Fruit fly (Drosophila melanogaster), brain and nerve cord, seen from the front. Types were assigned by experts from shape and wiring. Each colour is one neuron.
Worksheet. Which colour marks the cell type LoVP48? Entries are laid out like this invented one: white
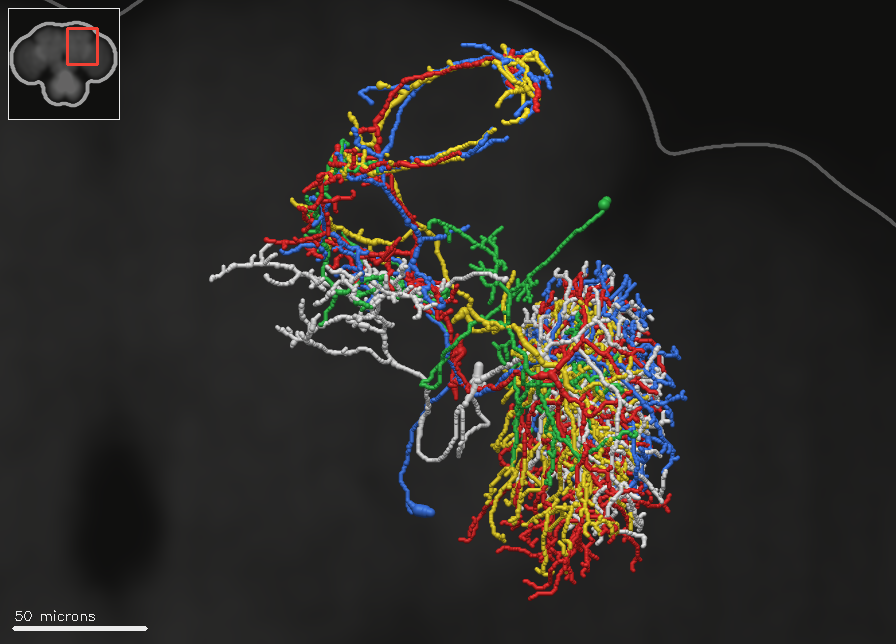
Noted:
white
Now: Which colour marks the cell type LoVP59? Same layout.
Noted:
red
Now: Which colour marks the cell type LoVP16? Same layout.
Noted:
green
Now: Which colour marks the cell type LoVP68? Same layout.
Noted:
yellow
